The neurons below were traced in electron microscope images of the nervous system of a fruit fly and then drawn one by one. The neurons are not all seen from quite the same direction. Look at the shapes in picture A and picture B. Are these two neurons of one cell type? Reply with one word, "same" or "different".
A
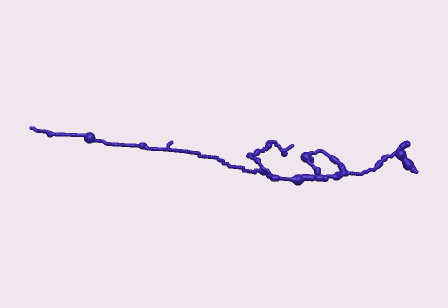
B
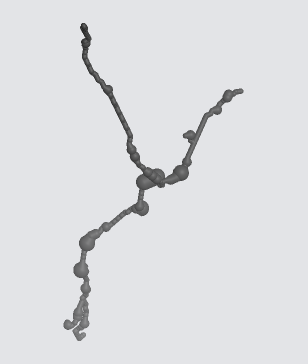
same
